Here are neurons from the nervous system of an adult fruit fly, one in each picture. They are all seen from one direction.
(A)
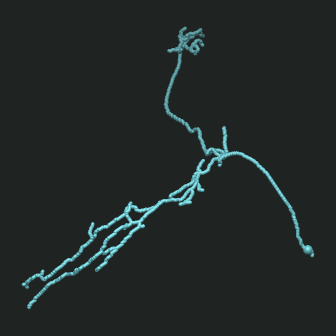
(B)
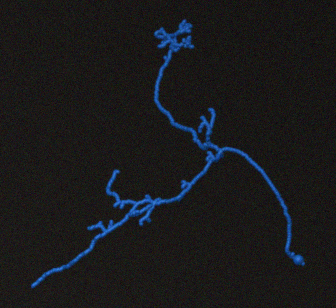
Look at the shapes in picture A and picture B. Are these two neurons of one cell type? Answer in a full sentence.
They are of the same cell type.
